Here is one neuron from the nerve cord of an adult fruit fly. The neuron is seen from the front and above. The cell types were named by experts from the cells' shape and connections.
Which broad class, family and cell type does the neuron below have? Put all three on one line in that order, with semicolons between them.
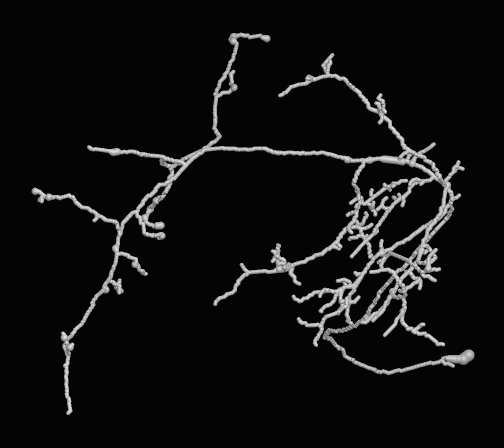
nerve-cord intrinsic neuron; hemilineage 06A; IN06A116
